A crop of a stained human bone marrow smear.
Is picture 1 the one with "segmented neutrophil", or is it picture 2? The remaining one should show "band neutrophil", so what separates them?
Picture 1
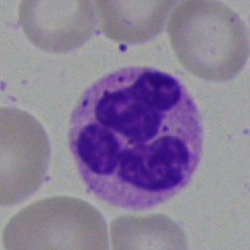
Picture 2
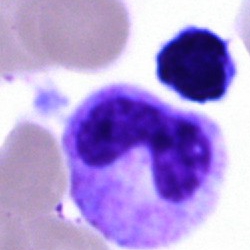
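Picture 1 shows a segmented neutrophil, and picture 2 shows a band neutrophil. In picture 2, the nucleus is bent into a horseshoe shape with its open side facing downward.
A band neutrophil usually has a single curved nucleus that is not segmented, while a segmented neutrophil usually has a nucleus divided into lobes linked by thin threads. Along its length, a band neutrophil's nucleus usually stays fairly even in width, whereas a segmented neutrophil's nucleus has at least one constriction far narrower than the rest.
In picture 1, the chromatin is dark purple and densely clumped, and the cell outline is round and smooth. Its cytoplasm is pale pinkish-lilac and holds only fine, faint granules, with no large orange granules. The cell in picture 2 has a roundish, smooth outline without surface projections, and fine purplish granules are scattered through its plentiful pale lilac-pink cytoplasm.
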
